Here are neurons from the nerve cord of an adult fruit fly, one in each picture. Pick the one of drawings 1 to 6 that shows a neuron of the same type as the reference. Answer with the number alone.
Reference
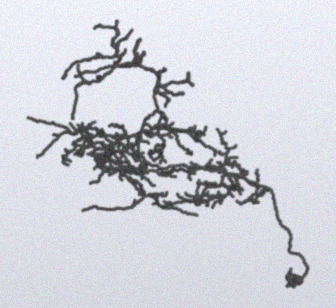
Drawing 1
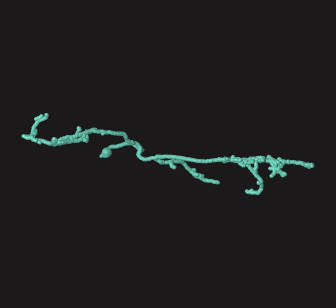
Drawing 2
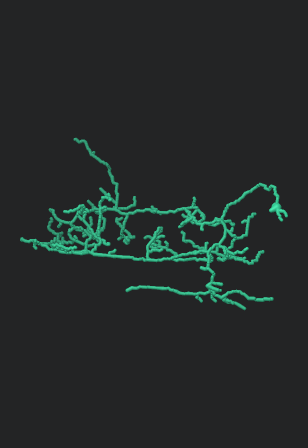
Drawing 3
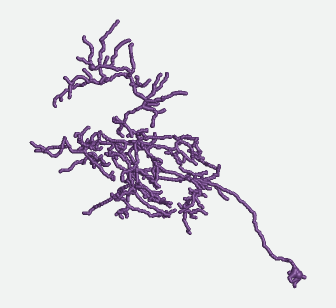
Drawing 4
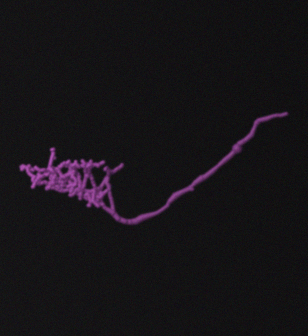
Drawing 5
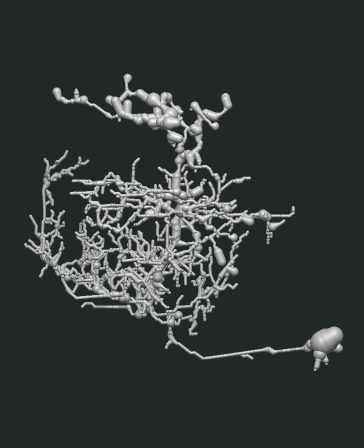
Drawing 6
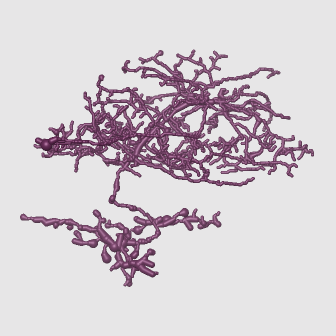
3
